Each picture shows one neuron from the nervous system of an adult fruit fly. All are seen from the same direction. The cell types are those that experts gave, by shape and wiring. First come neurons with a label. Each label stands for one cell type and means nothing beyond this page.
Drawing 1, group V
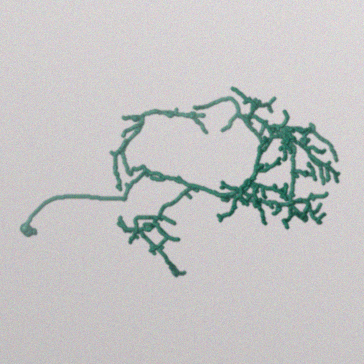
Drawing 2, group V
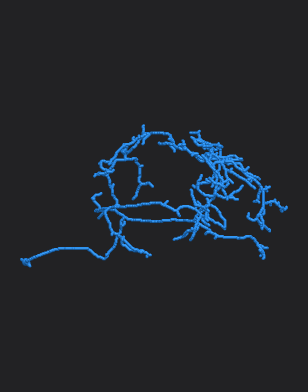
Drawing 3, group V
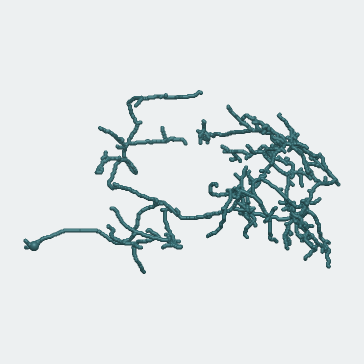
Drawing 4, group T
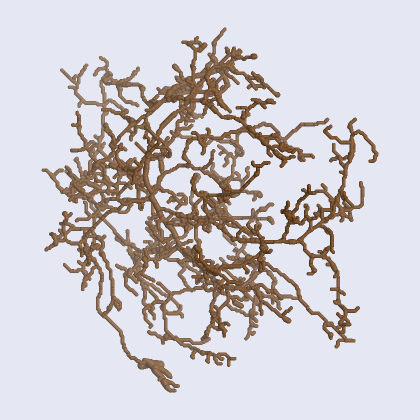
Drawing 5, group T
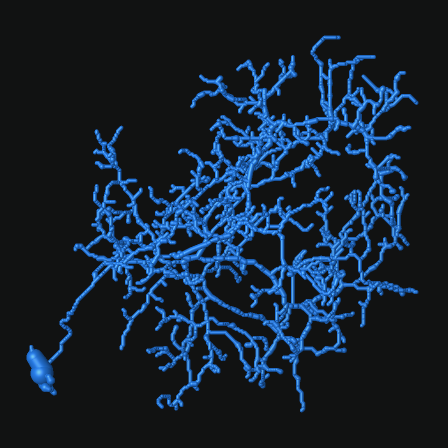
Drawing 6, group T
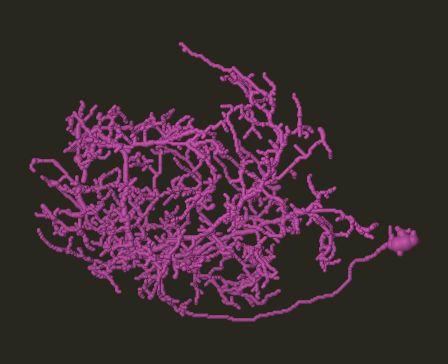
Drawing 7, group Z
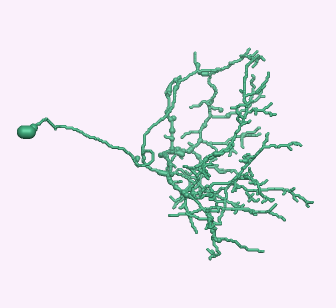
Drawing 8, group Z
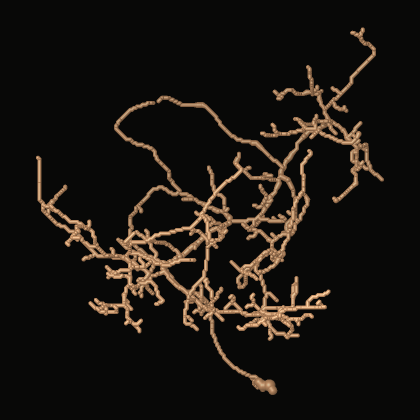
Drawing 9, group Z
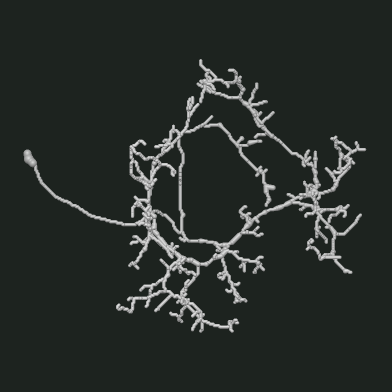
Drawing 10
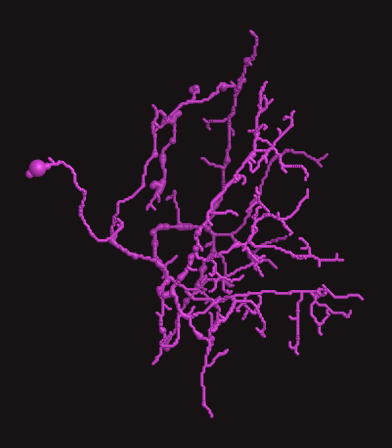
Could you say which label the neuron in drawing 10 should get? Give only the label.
group Z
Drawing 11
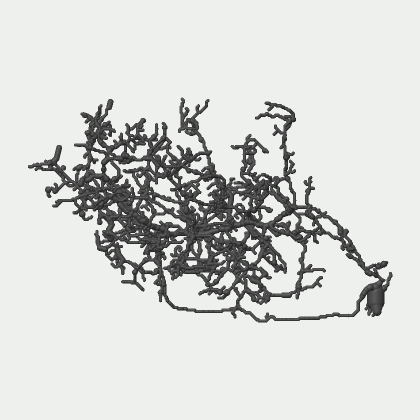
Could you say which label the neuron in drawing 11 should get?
group T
